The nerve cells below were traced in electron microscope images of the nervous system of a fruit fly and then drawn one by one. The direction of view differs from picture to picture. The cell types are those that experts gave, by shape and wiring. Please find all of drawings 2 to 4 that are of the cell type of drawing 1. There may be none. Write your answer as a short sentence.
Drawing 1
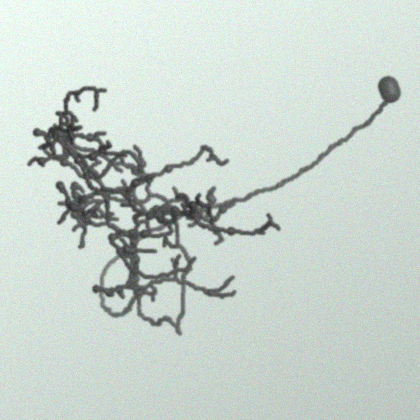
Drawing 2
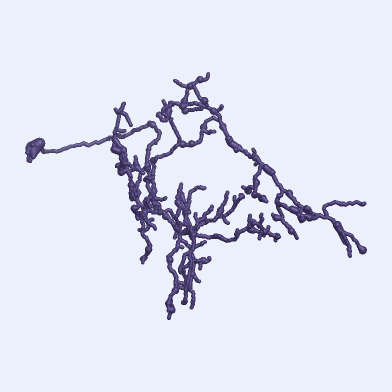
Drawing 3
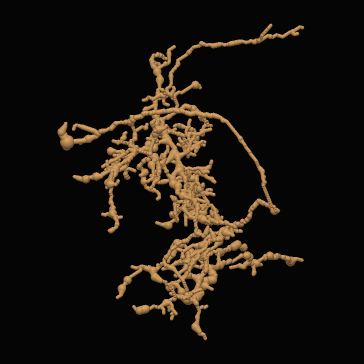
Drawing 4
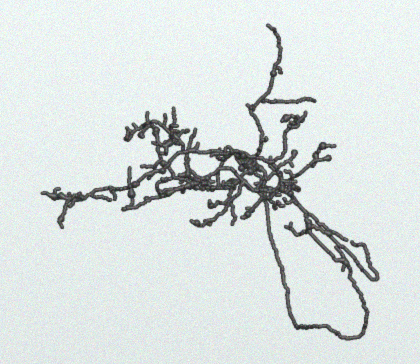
Drawing 2, drawing 3 and drawing 4 are of the same cell type.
